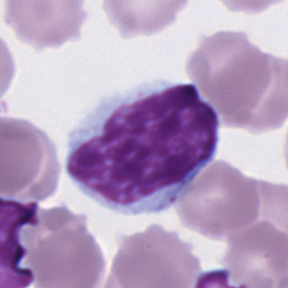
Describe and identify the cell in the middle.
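Nucleus an elongated oval, corners somewhat angular, long axis running lower left to upper right. At the upper right it reaches almost to the cell edge. Broadest cytoplasmic rim on the upper-left side. No distinct nucleolus seen. Typical lymphocyte.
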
